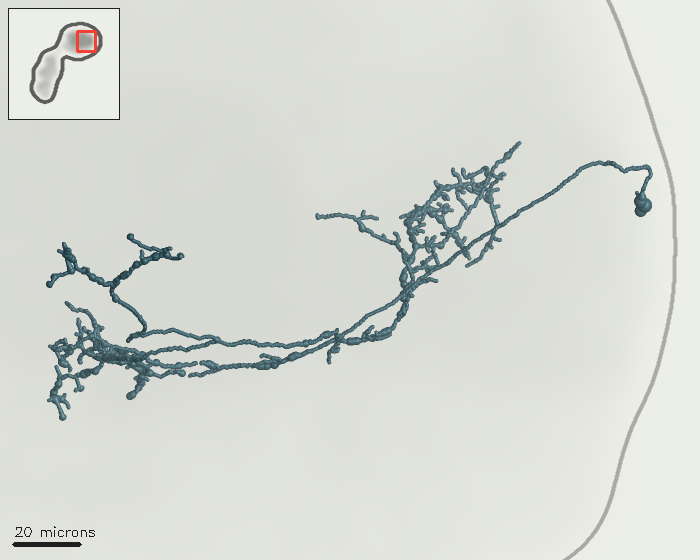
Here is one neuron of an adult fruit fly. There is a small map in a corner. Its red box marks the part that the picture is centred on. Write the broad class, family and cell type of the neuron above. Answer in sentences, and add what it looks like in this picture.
Its broad class is central-brain intrinsic neuron. The family is hemilineage SMPad2. The cell type is PS003. From left to right in the picture it spans about 180 microns. Dozens of branch ends can be seen.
